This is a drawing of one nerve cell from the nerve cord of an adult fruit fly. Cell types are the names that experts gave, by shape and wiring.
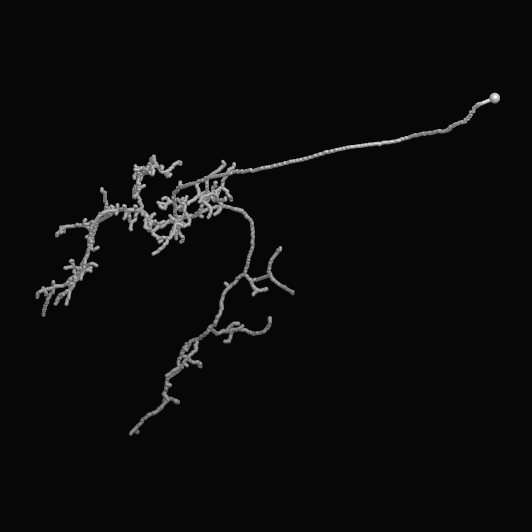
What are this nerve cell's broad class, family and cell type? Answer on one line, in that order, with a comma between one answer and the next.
nerve-cord intrinsic neuron, hemilineage 06A, IN06A097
